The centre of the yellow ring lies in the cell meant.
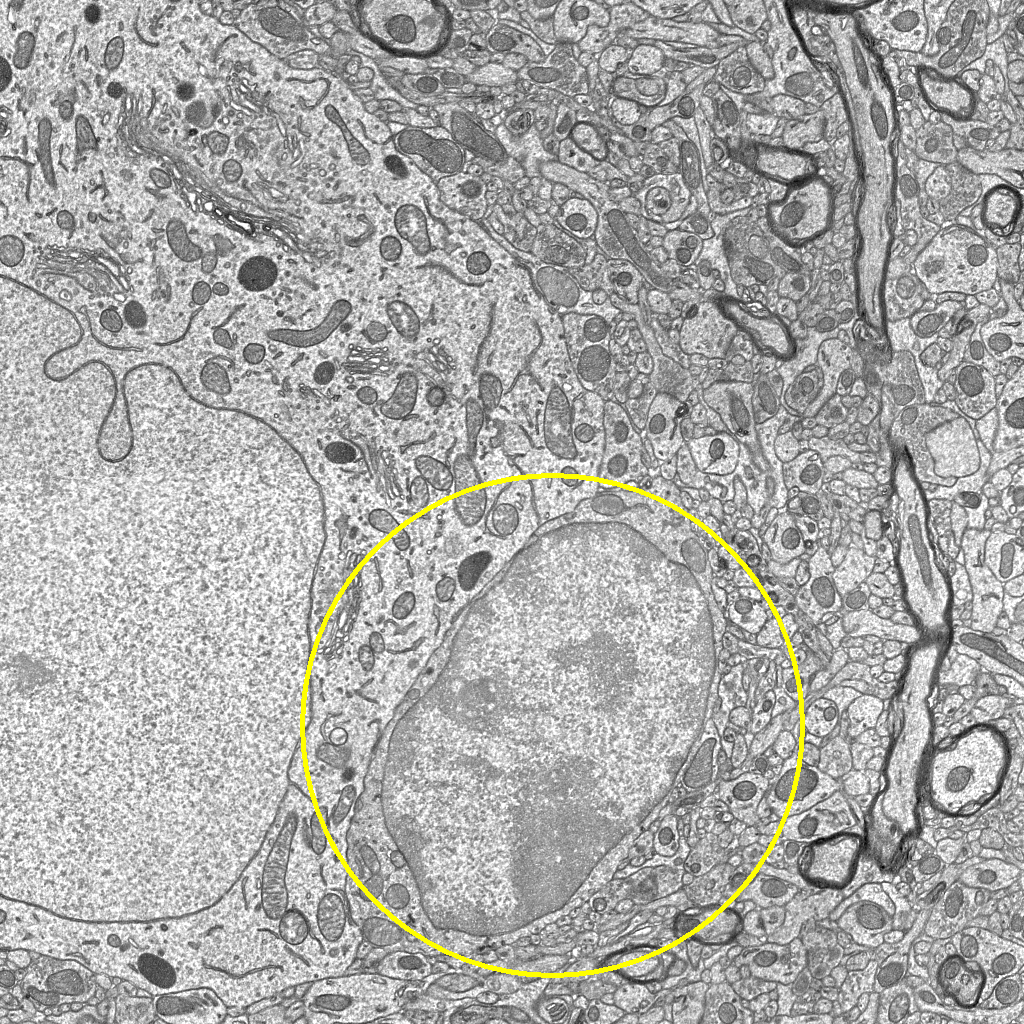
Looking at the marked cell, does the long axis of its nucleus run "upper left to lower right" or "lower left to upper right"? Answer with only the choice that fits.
Lower left to upper right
